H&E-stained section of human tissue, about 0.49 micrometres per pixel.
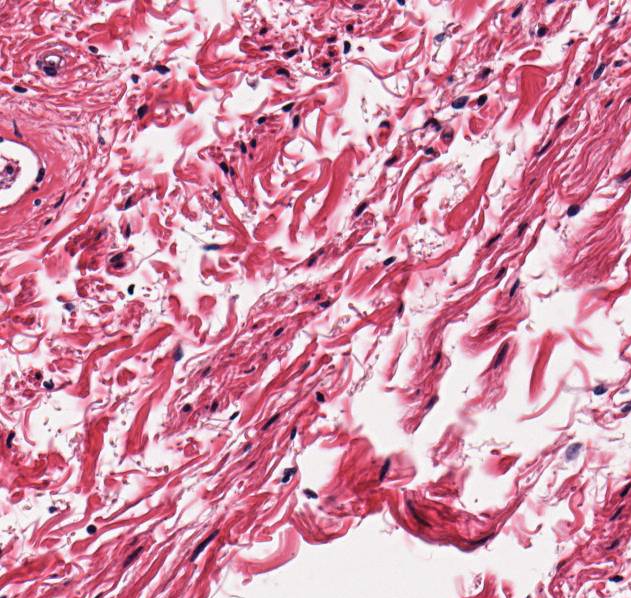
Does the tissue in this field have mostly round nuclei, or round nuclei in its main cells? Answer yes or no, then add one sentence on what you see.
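No. Scattered fibroblasts with dark purple spindle-shaped nuclei lie between the collagen bundles.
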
